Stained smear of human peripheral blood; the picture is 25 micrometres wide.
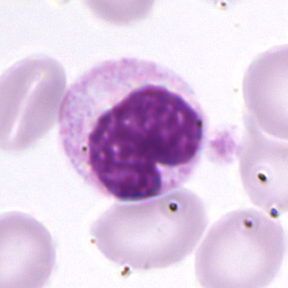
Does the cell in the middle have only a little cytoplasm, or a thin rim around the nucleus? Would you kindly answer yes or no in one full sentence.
No, the nucleus does not fill most of the cell; the cytoplasm is plentiful.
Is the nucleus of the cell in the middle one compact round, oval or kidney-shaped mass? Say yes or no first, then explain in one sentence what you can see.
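Yes. The nucleus is kidney-shaped, with a notch in its lower edge.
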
